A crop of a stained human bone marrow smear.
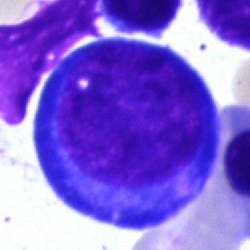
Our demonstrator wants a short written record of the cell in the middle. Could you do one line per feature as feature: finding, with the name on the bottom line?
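Nuclear position: toward the top, with a wider rim of cytoplasm below
Chromatin: finely spread, no coarse dark clumps
Cytoplasm: deep blue
Paler band: cytoplasm just below the nucleus
Name: proerythroblast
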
